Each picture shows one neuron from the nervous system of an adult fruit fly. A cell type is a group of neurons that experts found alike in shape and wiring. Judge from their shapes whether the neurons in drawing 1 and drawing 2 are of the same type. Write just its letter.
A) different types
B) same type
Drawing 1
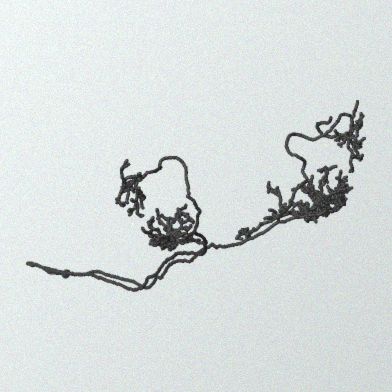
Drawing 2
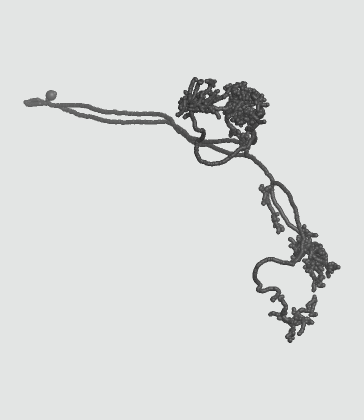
B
